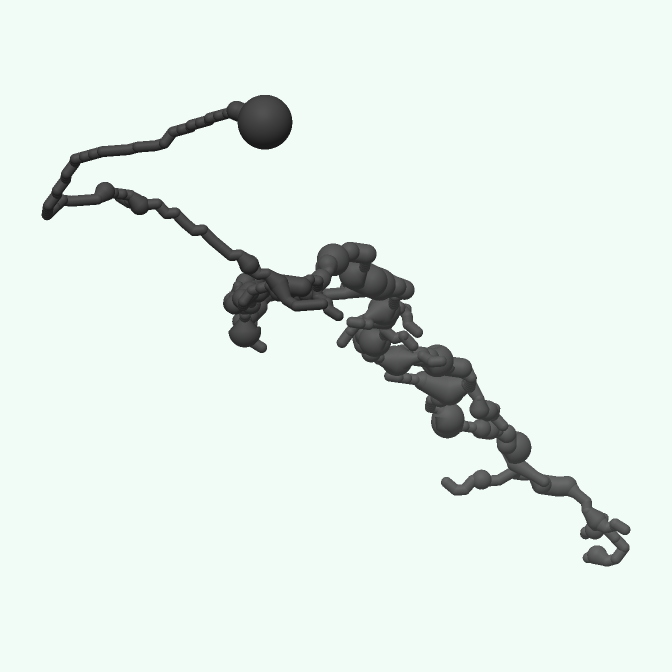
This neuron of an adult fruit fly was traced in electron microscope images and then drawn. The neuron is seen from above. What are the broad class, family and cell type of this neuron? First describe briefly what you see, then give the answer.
Its cell body lies at the top of the picture. As drawn here it is wider than it is tall. It is an optic-lobe intrinsic neuron. The family is Dm. It is of cell type Dm3c.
